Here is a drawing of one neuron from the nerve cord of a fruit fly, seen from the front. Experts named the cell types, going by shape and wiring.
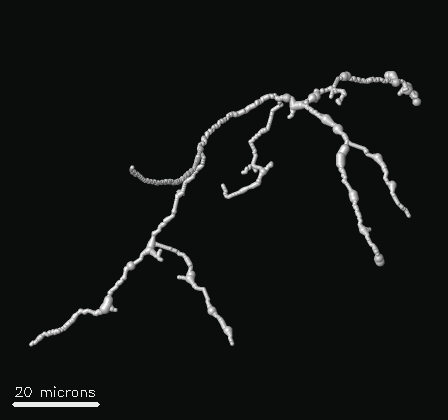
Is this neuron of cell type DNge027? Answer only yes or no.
yes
